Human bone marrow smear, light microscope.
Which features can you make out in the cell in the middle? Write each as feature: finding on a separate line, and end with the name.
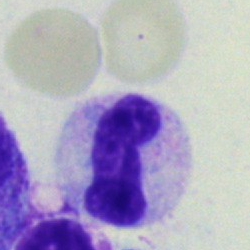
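Outline: round and smooth, as far as I can follow it.
Chromatin: dense, dark purple.
Nucleoli: none I can see.
Cytoplasm: fine pinkish granules scattered throughout.
Name: band neutrophil.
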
